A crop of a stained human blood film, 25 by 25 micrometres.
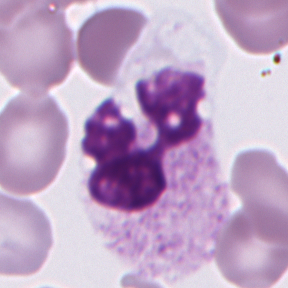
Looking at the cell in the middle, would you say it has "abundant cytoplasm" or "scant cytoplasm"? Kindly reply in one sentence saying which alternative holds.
The cell has plenty of cytoplasm around its nucleus.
